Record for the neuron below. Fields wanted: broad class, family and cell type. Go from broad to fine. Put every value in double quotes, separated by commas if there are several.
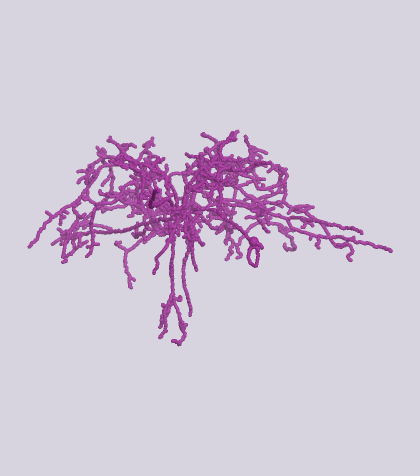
"ascending neuron", "hemilineage 08B", "AN08B041"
